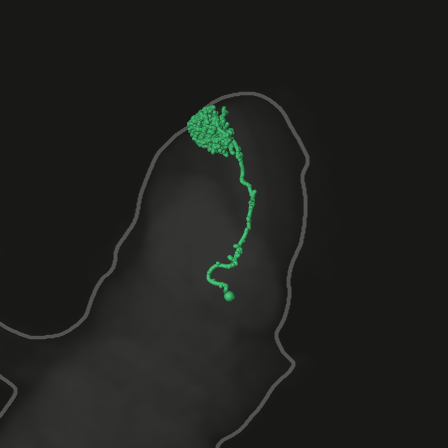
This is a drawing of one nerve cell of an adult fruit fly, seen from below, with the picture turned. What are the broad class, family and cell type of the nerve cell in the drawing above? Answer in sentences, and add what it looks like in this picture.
Its broad class is optic-lobe intrinsic neuron. The family is Pm. It is of cell type Pm8. In this view it is more than twice as tall as it is wide.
